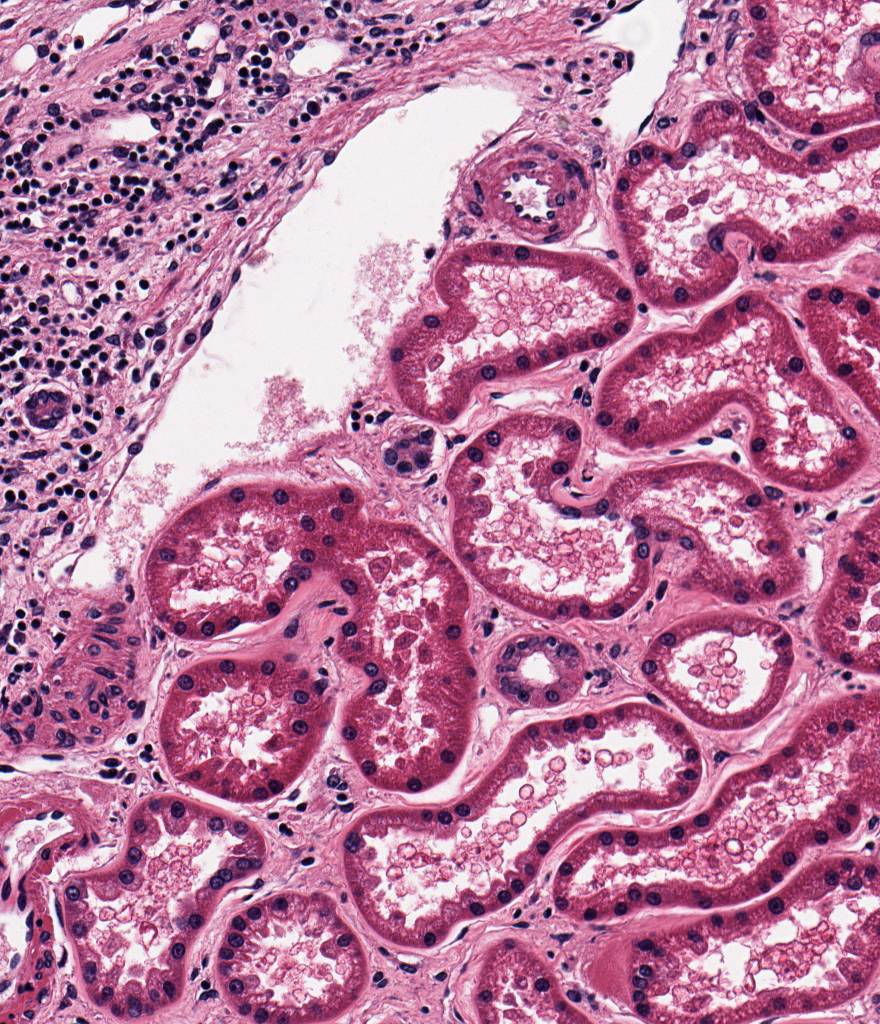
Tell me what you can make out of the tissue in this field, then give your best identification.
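Closely packed, winding tubules fill the right and lower field, lined by single-layer columnar cells with deeply eosinophilic, granular cytoplasm. A few small round ones with narrow lumens and less cytoplasm sit among them. Upper left, a dense infiltrate of small, round, dark-staining lymphocytes. Renal cortex.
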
